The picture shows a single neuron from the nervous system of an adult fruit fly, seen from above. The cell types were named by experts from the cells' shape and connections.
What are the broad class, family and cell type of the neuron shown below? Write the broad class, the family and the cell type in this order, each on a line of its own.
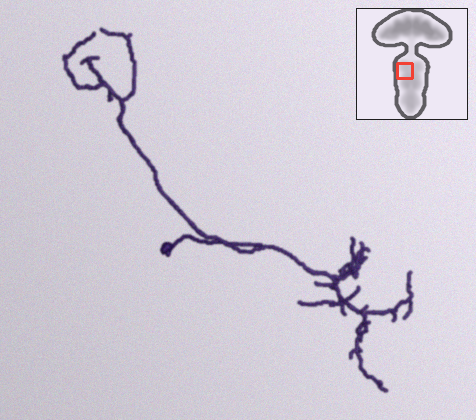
nerve-cord intrinsic neuron
hemilineage 11A
IN11A039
